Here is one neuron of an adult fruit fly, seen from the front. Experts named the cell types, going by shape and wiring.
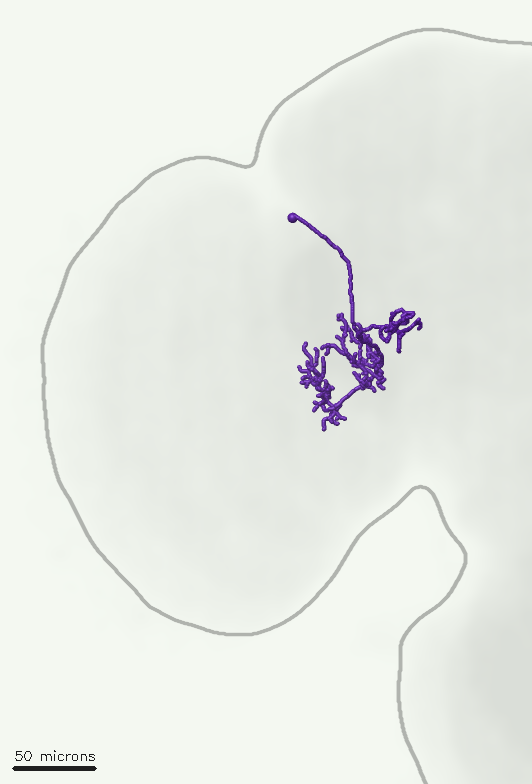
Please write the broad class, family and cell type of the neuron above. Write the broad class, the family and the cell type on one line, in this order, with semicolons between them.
visual projection neuron; hemilineage VPNd1; LPLC2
